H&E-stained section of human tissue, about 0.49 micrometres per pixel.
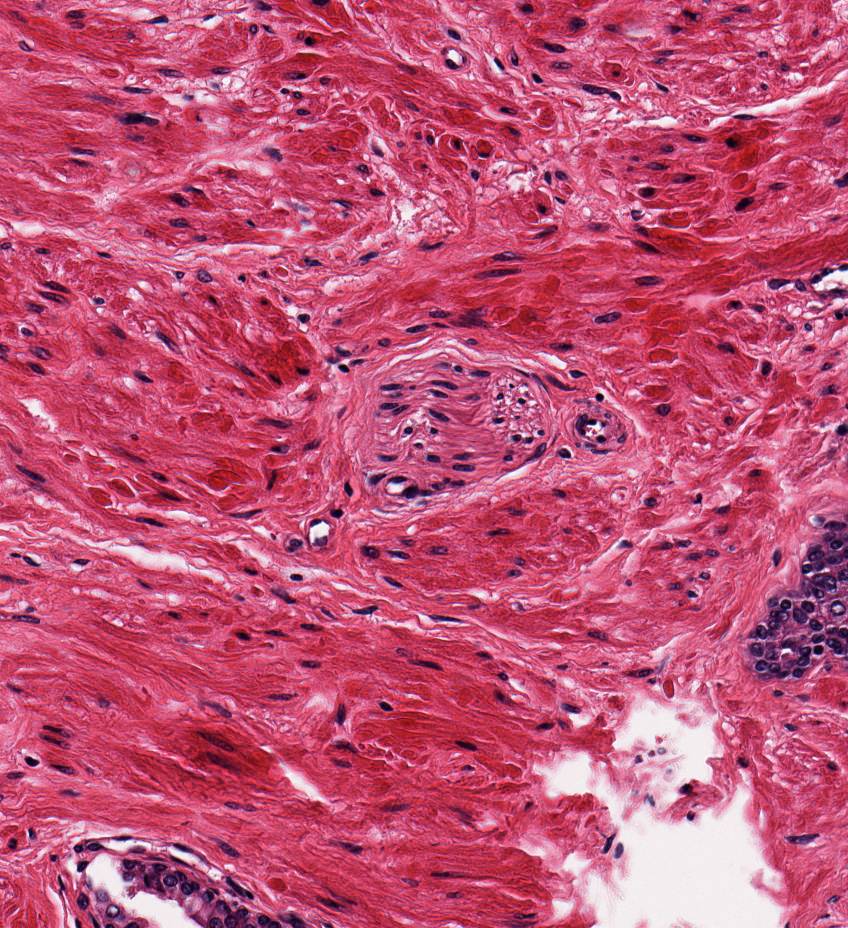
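Prostate, haematoxylin and eosin. First, most of the field: bundles of smooth muscle interlacing in many directions, their cells having elongated, blunt-ended nuclei in pink cytoplasm. Second, bottom left corner: epithelial cells with round nuclei lining a gland lumen. Third, right edge, lower half: a cluster of closely packed cells with dark round nuclei.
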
